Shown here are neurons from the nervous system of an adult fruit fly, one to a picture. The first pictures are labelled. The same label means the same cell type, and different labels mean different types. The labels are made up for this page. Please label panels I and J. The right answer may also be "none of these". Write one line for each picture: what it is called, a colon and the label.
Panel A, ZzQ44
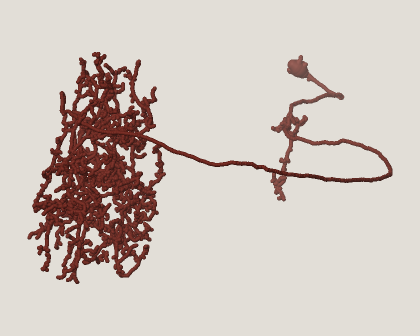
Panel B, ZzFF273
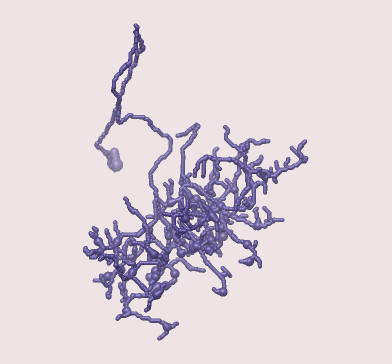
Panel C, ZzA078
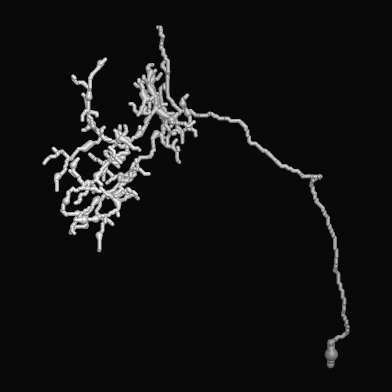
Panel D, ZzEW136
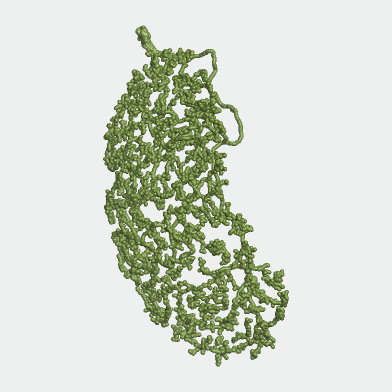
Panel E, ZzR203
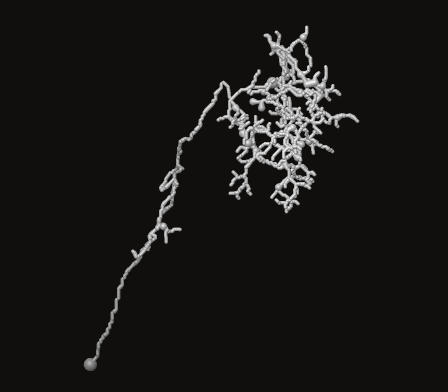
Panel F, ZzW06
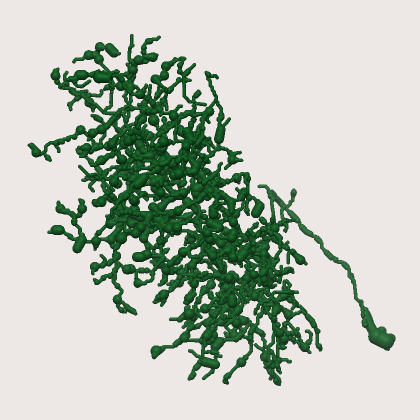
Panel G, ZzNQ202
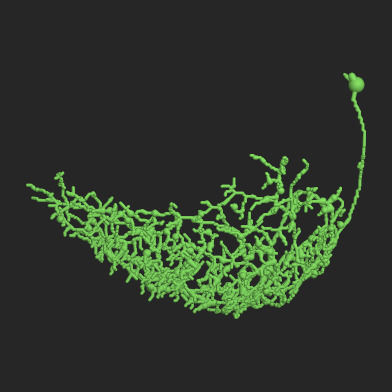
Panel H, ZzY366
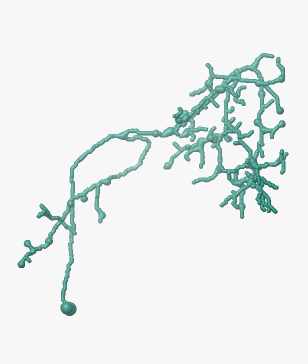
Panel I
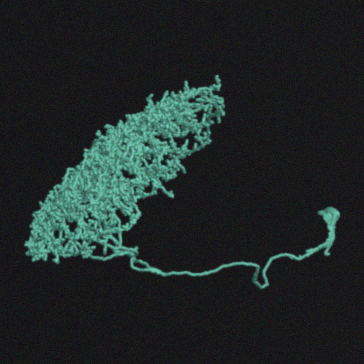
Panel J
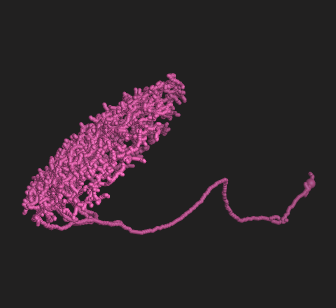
I: ZzEW136
J: ZzEW136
